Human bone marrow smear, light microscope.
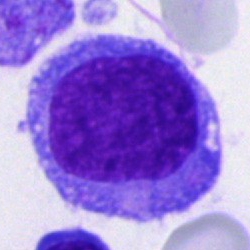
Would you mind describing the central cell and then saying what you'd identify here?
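Outline: roughly round, its edge slightly ragged and uneven. Nucleus: set toward the top of the cell, so a wider band of cytoplasm lies beneath it. Cytoplasm: a paler area just under the nucleus, and a few small clear vacuoles at the right edge. This cell is a blast.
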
